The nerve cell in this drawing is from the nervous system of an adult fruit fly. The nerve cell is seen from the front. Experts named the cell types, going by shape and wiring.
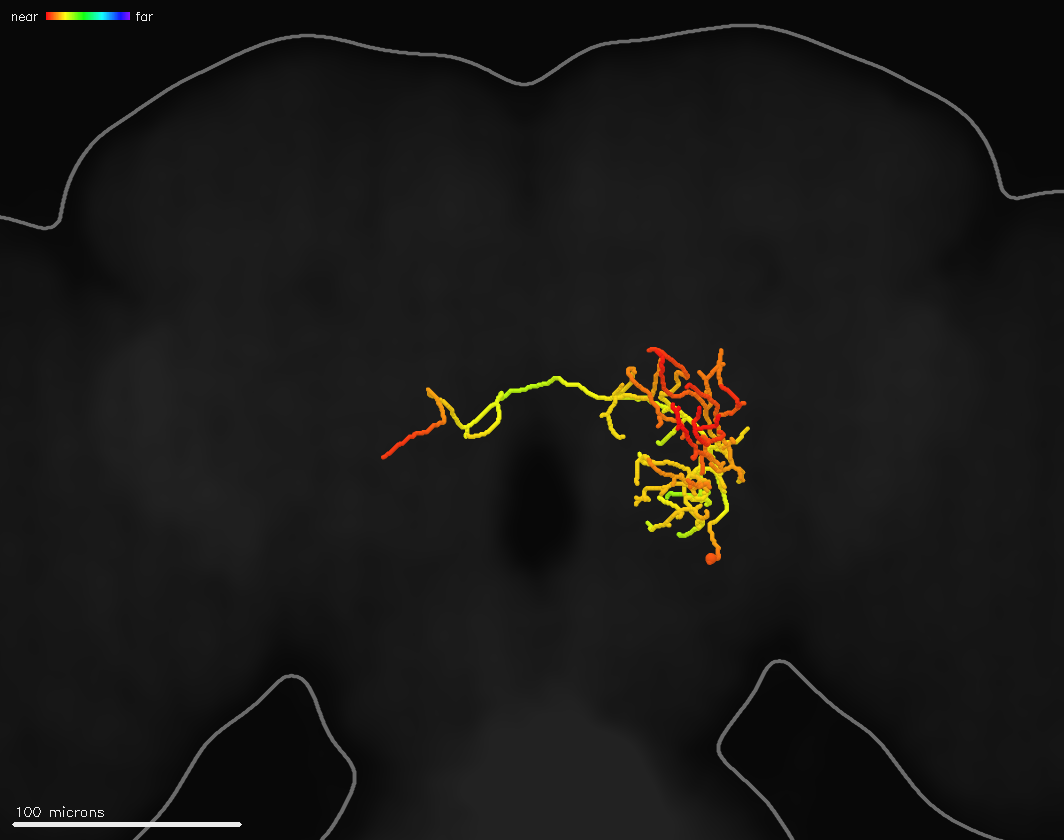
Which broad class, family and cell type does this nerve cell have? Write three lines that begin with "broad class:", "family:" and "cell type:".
broad class: central-brain intrinsic neuron
family: hemilineage ALv2
cell type: v2LN34A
